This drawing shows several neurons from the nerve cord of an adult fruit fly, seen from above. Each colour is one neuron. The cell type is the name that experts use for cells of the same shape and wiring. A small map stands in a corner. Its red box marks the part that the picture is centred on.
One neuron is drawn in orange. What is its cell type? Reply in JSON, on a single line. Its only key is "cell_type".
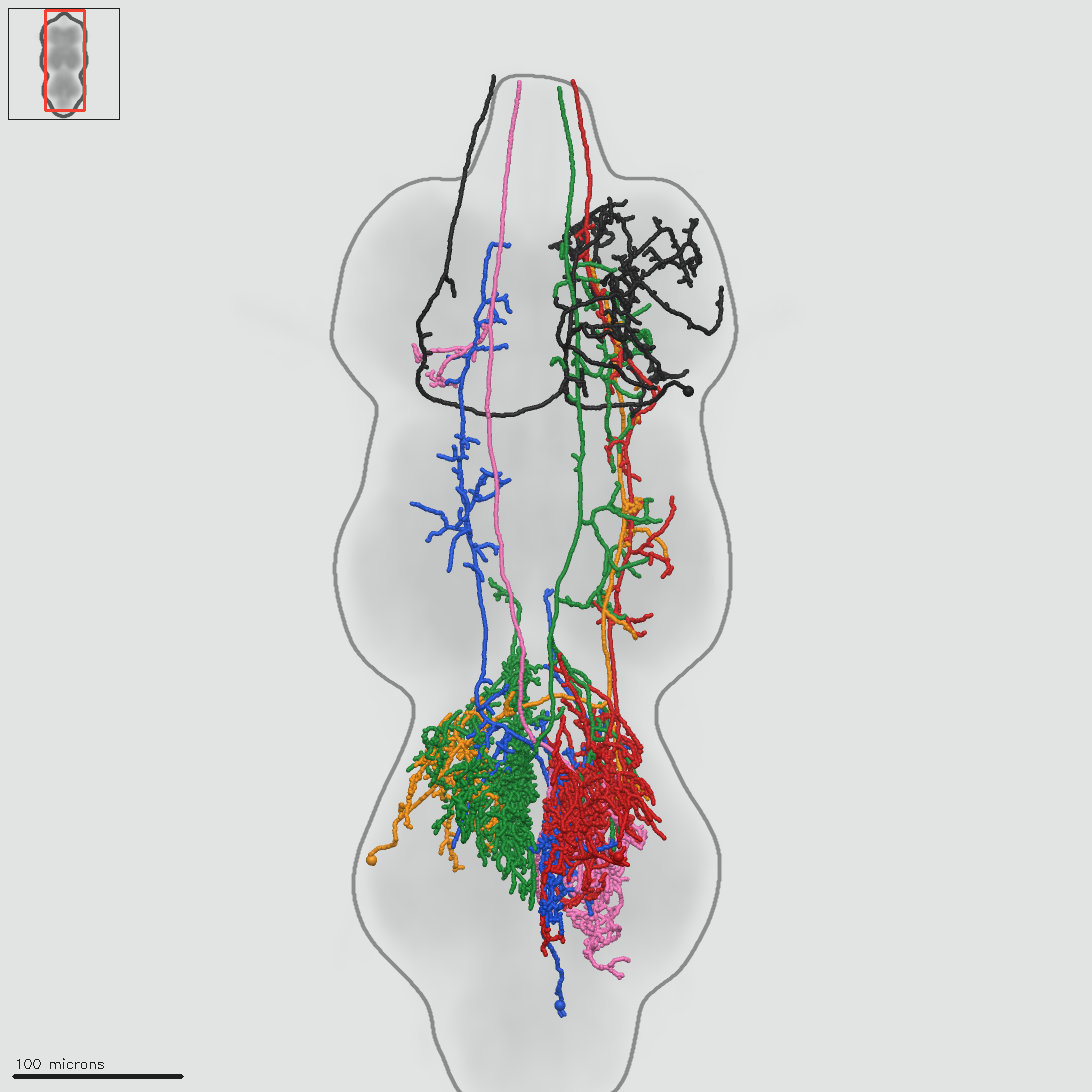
{"cell_type": "IN08B056"}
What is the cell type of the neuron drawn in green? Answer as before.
{"cell_type": "AN23B003"}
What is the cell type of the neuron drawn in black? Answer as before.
{"cell_type": "AN19B044"}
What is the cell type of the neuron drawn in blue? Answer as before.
{"cell_type": "IN06B027"}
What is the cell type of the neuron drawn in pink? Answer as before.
{"cell_type": "AN06B005"}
